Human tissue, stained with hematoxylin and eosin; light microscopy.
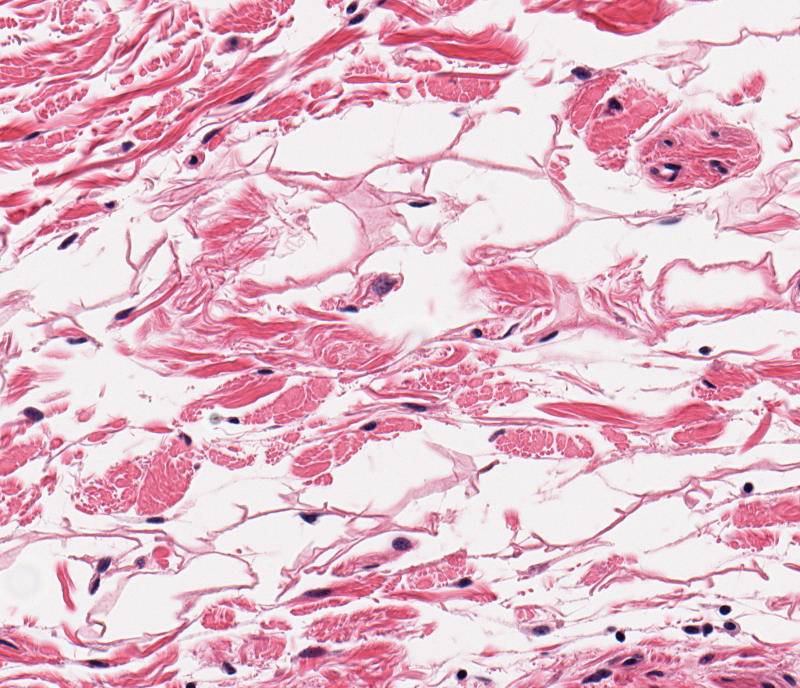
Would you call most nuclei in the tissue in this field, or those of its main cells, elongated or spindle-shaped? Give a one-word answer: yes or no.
Yes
